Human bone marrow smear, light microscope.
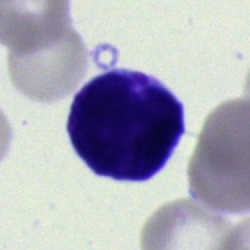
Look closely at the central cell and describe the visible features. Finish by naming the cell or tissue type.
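The outline is roughly round, broken by a few slightly flattened, angular stretches. Staining is a deep, dense purple throughout, relieved only by a few faint paler patches. No distinct rim of cytoplasm can be made out around this dark-staining mass, and no distinct granules are visible. The cell is a blast.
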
